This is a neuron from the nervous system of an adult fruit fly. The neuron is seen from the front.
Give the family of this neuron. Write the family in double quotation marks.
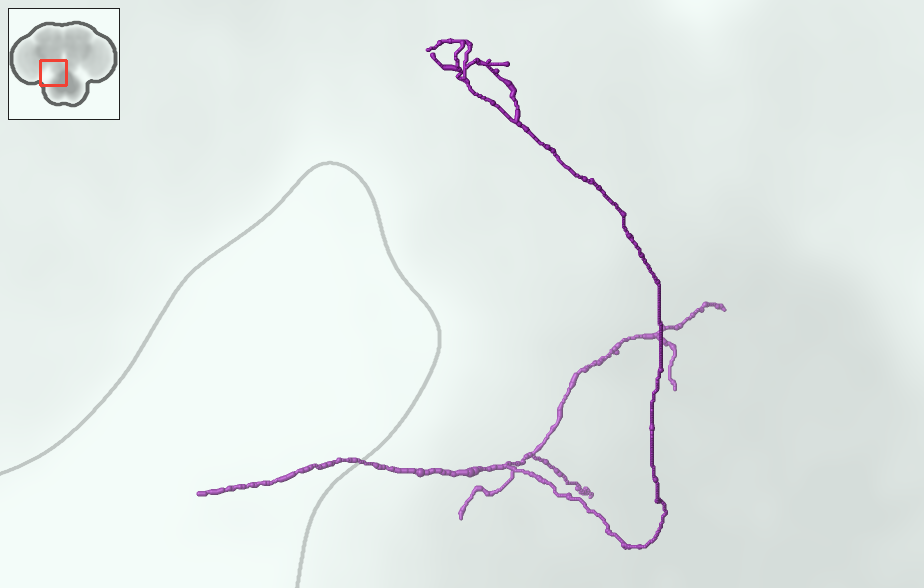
"class mechanosensory proprioceptive"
